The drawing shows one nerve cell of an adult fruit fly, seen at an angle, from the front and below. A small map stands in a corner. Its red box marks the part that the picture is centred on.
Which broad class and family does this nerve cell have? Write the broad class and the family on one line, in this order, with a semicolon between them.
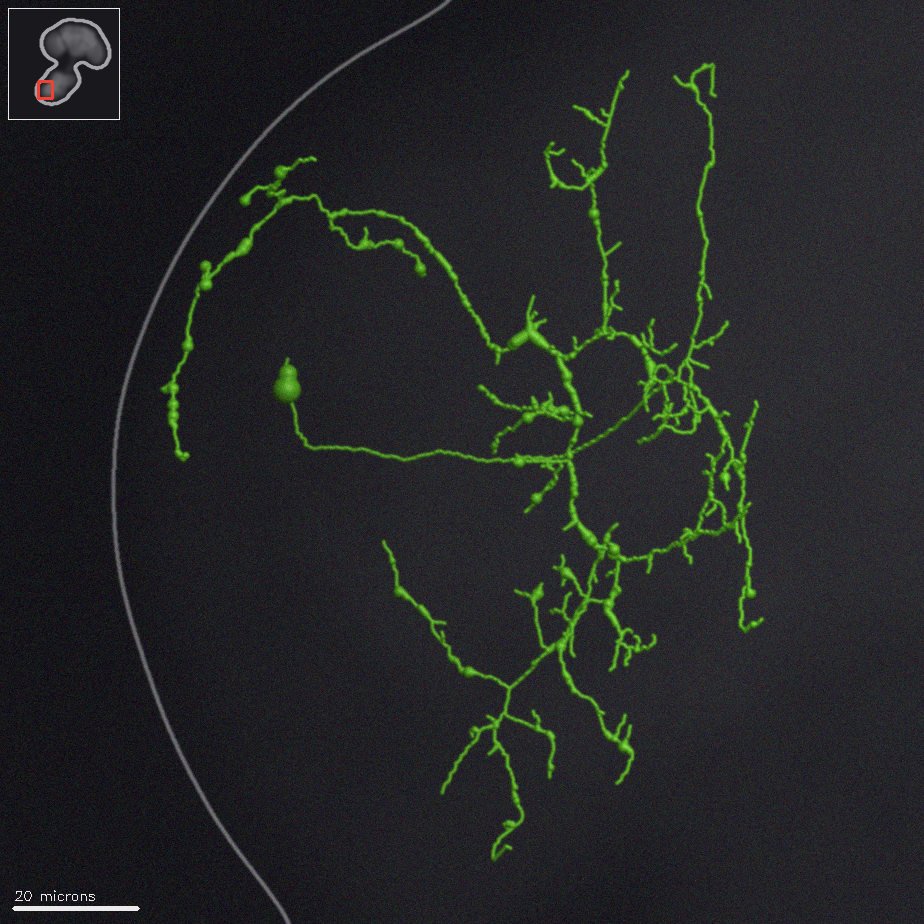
nerve-cord intrinsic neuron; hemilineage 03A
